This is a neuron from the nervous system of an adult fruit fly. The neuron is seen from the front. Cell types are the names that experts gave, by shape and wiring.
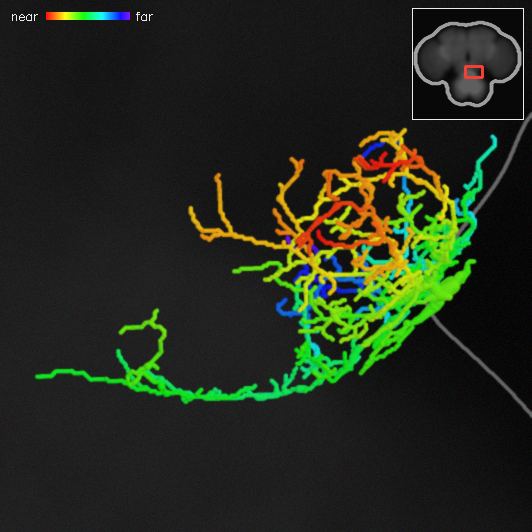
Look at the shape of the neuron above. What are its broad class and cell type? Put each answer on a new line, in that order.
motor neuron of the brain
MN4a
